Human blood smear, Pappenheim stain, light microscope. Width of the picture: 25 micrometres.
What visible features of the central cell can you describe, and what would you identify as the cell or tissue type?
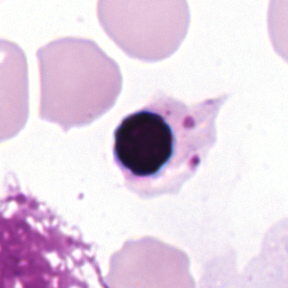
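First, the chromatin: very dark and dense, almost uniformly purple-black. Next, the cytoplasm, which is pale pinkish-lilac rather than blue and carries a few scattered purple-red granules. Last, the outline: irregular, with a pointed cytoplasmic extension toward the upper right. This is a normoblast.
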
